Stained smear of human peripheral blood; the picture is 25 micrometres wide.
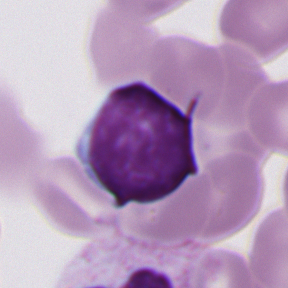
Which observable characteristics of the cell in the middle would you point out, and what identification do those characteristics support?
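Start with the outline: it is angular, with straight edges meeting at corners. Now follow it to the upper right edge, where a thin pointed spike projects. Inside, the chromatin is dense and stains dark purple. Search the whole cell and you will find no granules. This is a typical lymphocyte.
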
